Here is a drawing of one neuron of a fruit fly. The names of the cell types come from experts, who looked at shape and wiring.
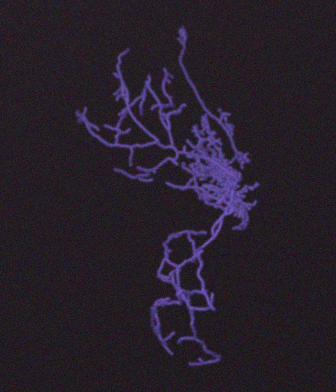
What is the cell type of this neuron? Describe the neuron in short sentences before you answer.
Its cell body lies at the top of the picture. The picture shows dozens of branch ends. Its broad class is nerve-cord intrinsic neuron. It is of cell type IN06B030.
